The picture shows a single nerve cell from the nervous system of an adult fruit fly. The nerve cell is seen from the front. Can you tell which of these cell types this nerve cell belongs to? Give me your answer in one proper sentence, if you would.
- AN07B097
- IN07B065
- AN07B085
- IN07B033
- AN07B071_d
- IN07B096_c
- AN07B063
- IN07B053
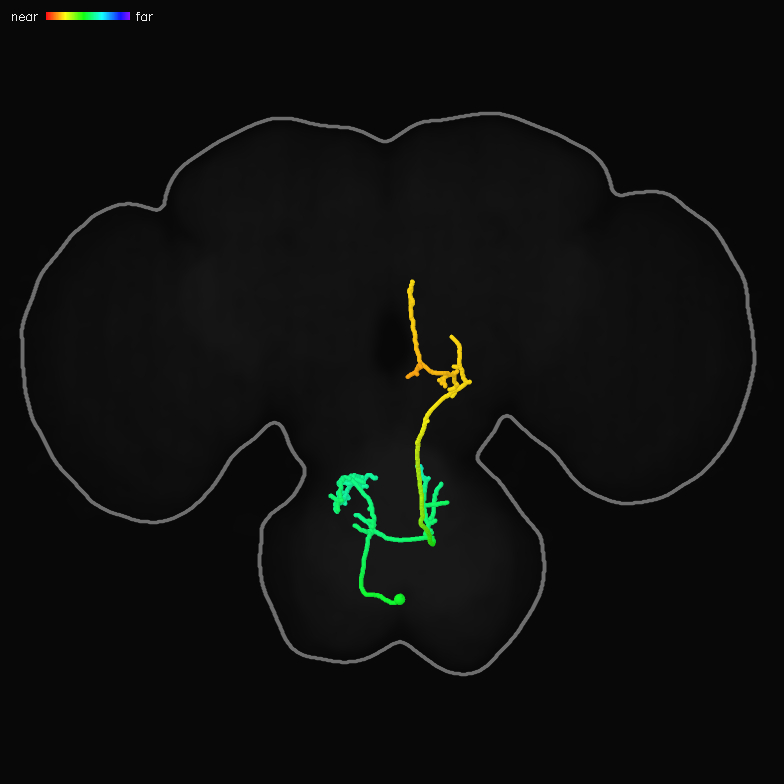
To this nerve cell applies the cell type name AN07B097.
